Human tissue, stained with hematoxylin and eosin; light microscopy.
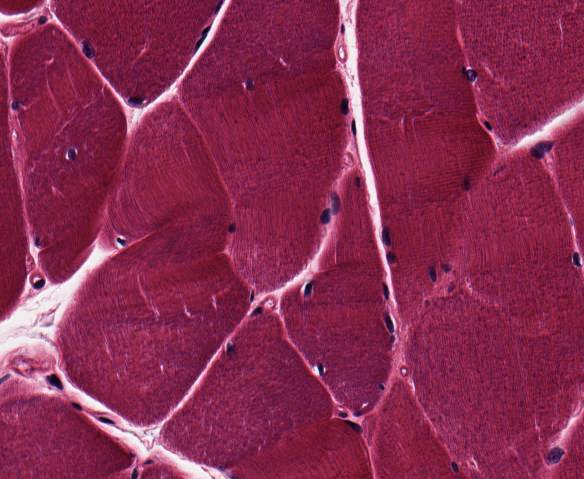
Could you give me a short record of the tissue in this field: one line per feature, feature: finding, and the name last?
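Arrangement: closely packed, large polygonal fibers, mostly in cross section
Nuclei: small, dark, at the edges of the fibers
Cytoplasm: deep pink-red
Fat cells: none in the field
Name: skeletal muscle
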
